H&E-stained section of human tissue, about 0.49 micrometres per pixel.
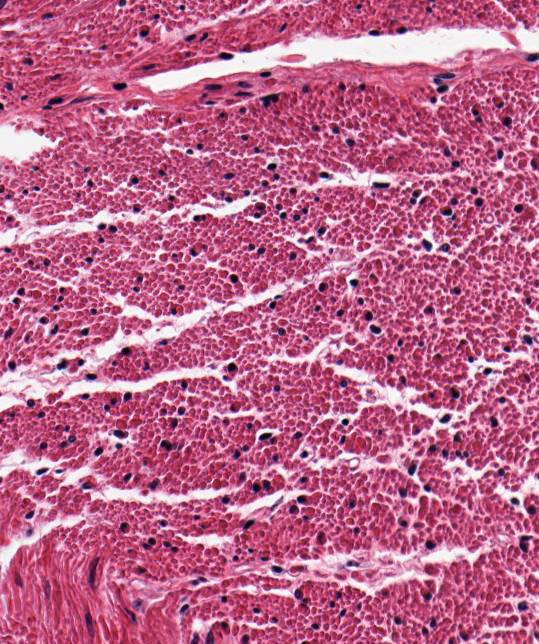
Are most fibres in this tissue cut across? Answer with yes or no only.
Yes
